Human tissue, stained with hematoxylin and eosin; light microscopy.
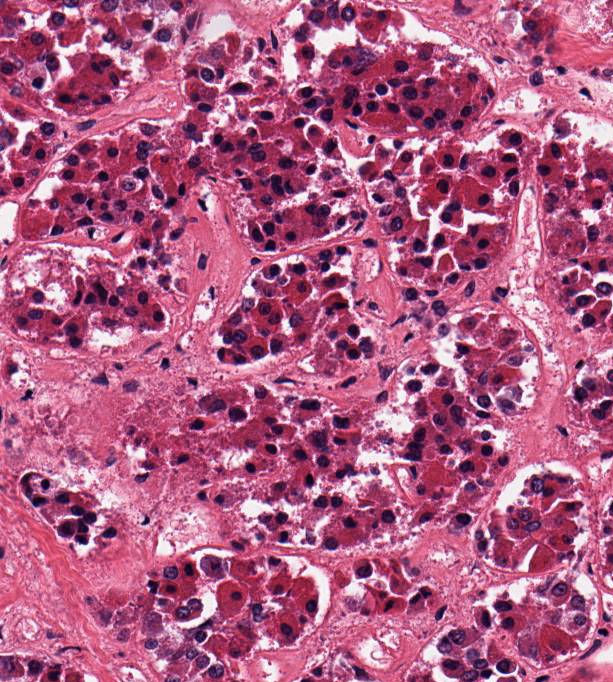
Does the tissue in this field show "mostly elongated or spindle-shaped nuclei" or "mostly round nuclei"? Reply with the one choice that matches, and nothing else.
Mostly round nuclei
